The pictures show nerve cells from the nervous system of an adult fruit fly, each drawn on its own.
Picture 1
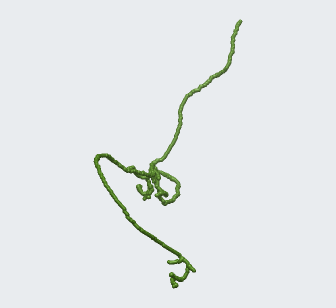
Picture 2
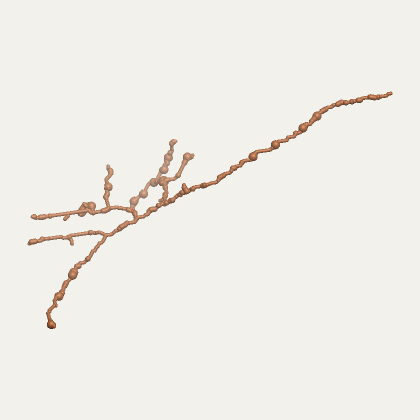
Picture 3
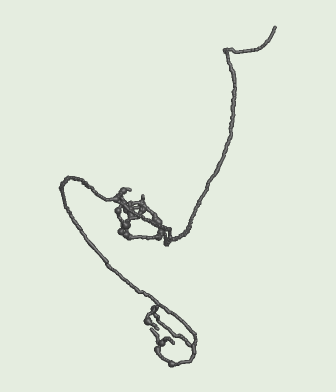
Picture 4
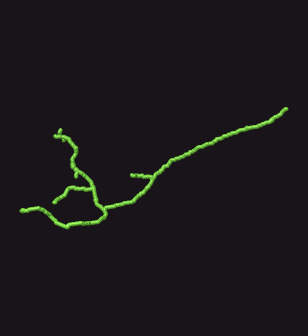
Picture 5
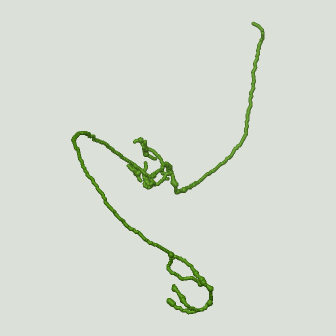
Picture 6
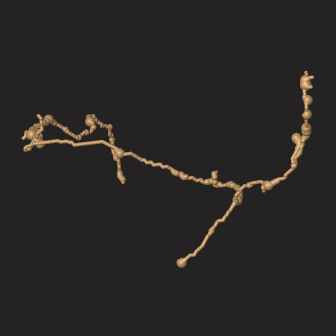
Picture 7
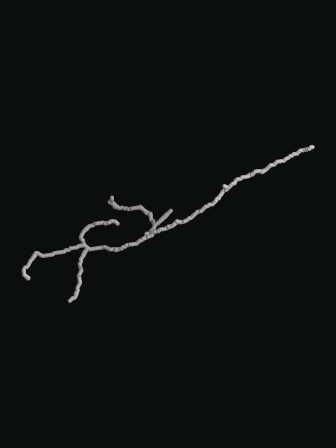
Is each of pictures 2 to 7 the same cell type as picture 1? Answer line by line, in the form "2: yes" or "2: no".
2: no
3: yes
4: no
5: yes
6: no
7: no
